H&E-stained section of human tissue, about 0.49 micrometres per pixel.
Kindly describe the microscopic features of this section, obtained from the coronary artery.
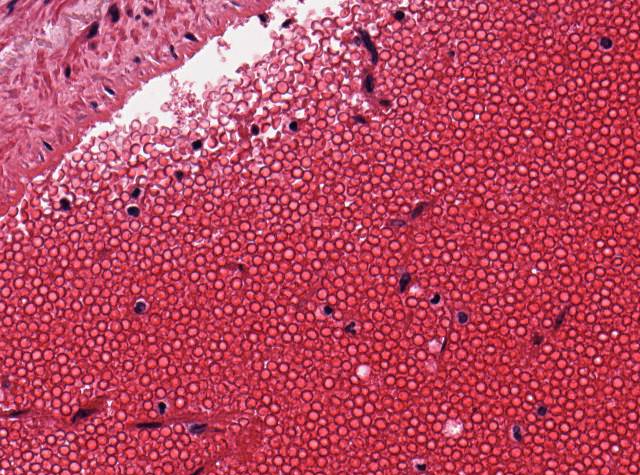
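Densely packed red blood cells fill nearly the whole field. Each is a round disc with a paler centre, pressed closely against its neighbours. Among them lie scattered single cells with small, dark, round nuclei. In the lower left, a few elongated spindle-shaped nuclei also lie among the red cells.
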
